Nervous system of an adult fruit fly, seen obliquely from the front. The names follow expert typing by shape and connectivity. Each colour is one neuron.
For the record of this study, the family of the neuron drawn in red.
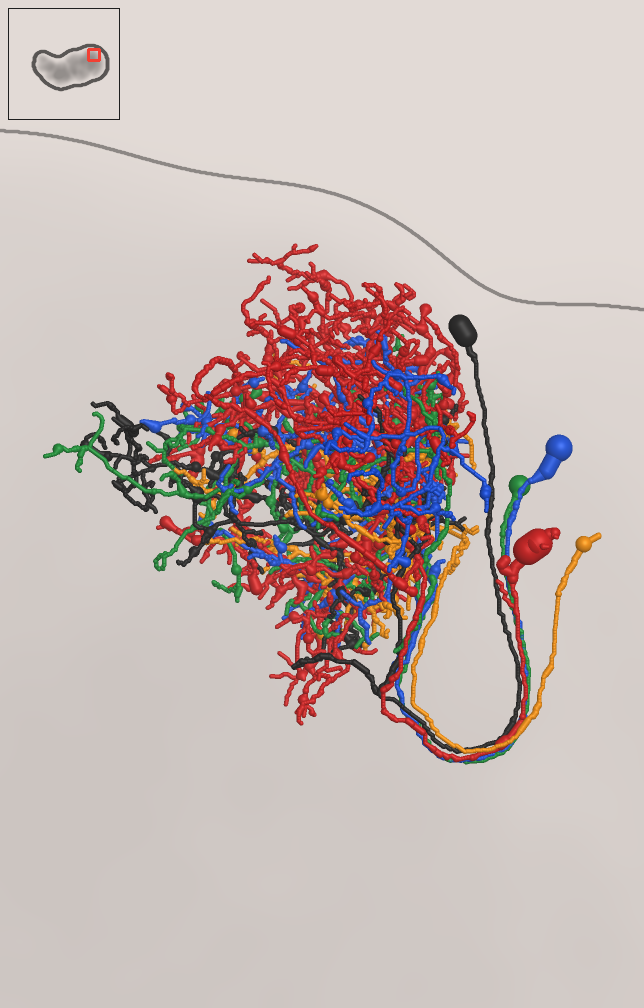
LHAV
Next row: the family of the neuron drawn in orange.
hemilineage LHl4_dorsal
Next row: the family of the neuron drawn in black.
hemilineage LHl1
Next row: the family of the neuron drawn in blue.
hemilineage LHl1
